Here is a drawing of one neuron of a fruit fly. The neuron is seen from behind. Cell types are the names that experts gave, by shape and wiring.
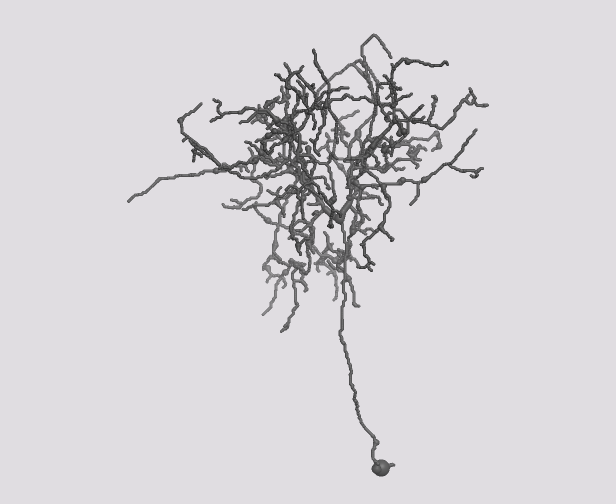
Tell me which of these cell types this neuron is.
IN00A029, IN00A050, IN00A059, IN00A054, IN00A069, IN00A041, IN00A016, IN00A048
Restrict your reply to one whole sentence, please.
The neuron is typed under the name IN00A059.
